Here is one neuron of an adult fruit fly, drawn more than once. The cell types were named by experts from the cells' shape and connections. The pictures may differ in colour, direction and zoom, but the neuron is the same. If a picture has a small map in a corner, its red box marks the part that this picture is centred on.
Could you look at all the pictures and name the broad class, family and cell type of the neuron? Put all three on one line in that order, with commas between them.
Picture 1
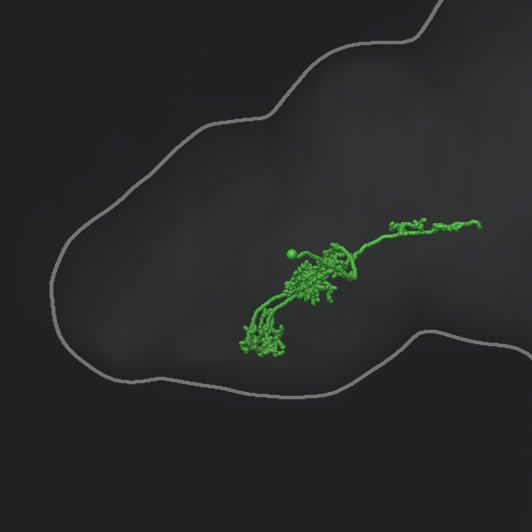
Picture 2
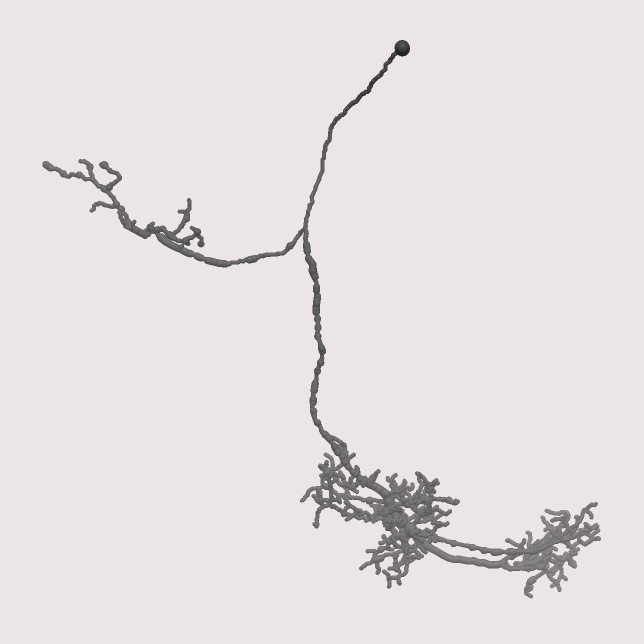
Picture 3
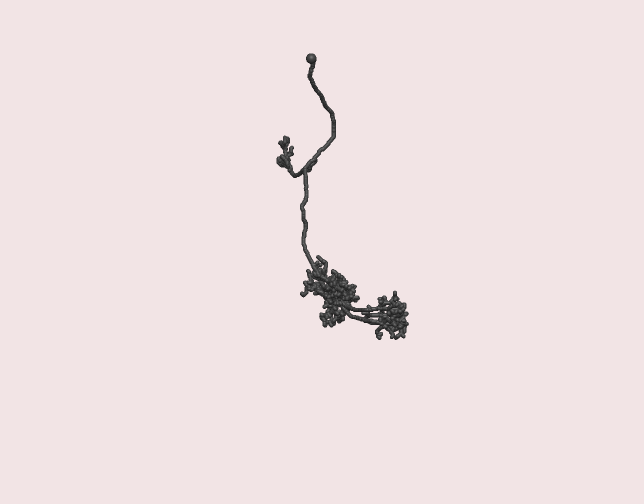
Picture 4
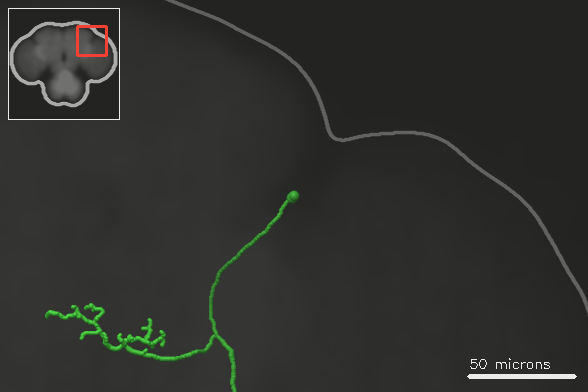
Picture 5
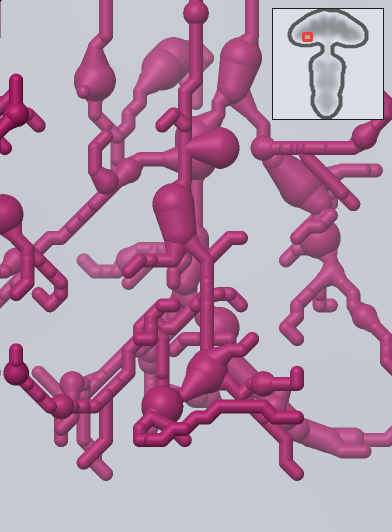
visual projection neuron, hemilineage VPNd1, LPLC1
